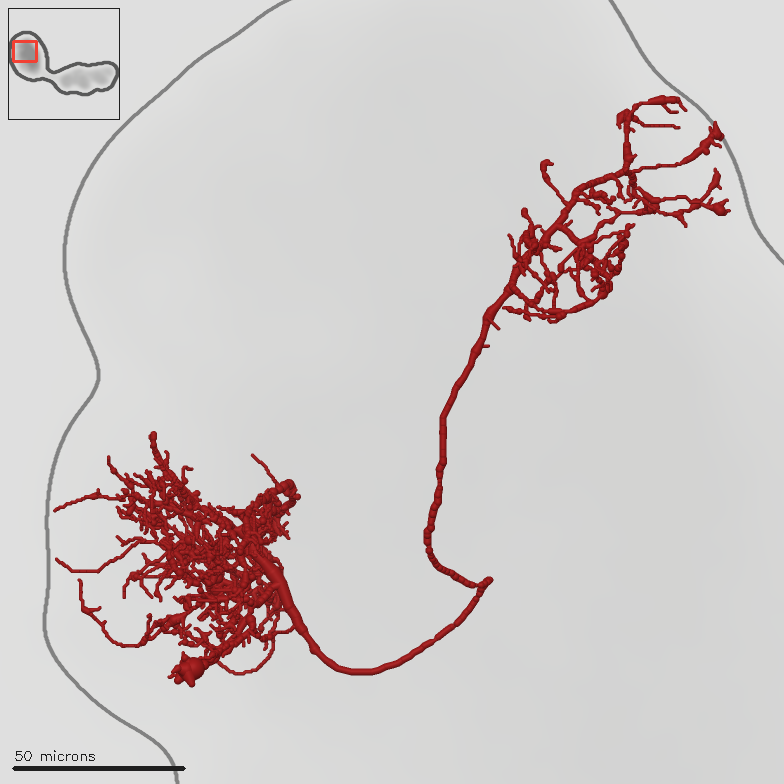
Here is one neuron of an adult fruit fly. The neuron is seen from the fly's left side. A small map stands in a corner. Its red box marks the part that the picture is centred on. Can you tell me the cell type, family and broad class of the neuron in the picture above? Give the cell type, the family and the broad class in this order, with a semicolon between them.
VP1d+VP4_l2PN1; hemilineage ALl1_ventral; central-brain intrinsic neuron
